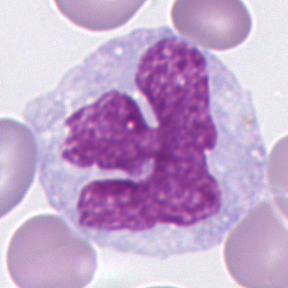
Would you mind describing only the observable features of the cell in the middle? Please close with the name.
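As far as I can tell, the outline is roughly round, though its edge is slightly uneven. The nucleus folds into broad lobes, and these stay joined by wide bands rather than thin threads. Around it the cytoplasm makes a broad rim, and I find no coarse coloured granules there. This is a monocyte.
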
